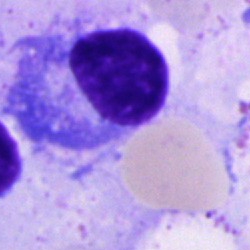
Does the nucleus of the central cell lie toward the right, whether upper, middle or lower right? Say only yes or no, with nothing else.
Yes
